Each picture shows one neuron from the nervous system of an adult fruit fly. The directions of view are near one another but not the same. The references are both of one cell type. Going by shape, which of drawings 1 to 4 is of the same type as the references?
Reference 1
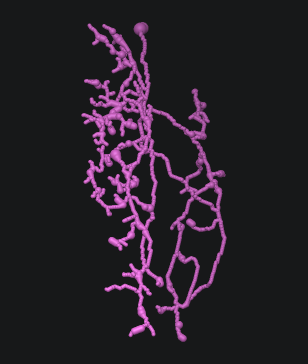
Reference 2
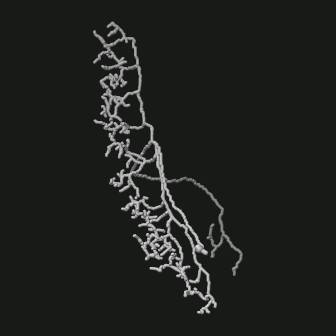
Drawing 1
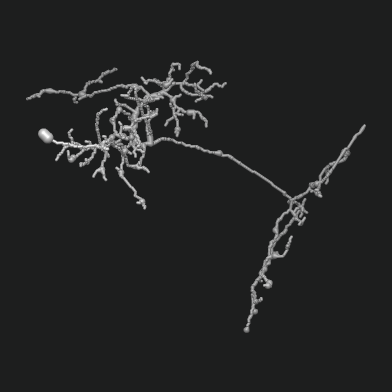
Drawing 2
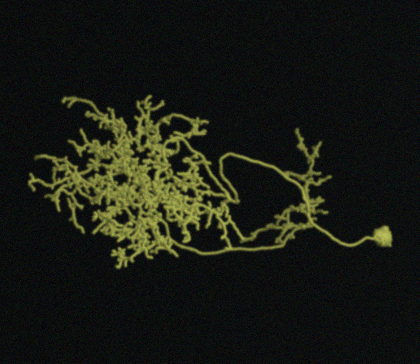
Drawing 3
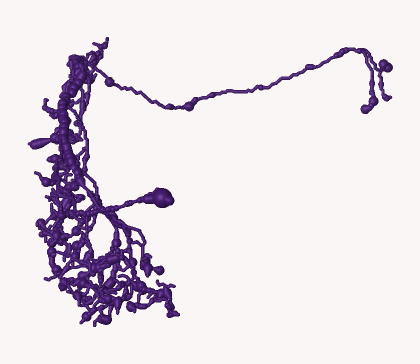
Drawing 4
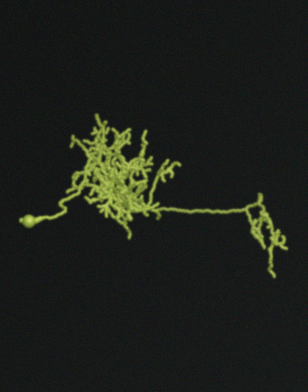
3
